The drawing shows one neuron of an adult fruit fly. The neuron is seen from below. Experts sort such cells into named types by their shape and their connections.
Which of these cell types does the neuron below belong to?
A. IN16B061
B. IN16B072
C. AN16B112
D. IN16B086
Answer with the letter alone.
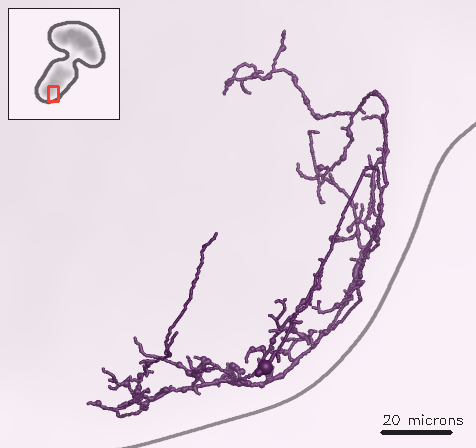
D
